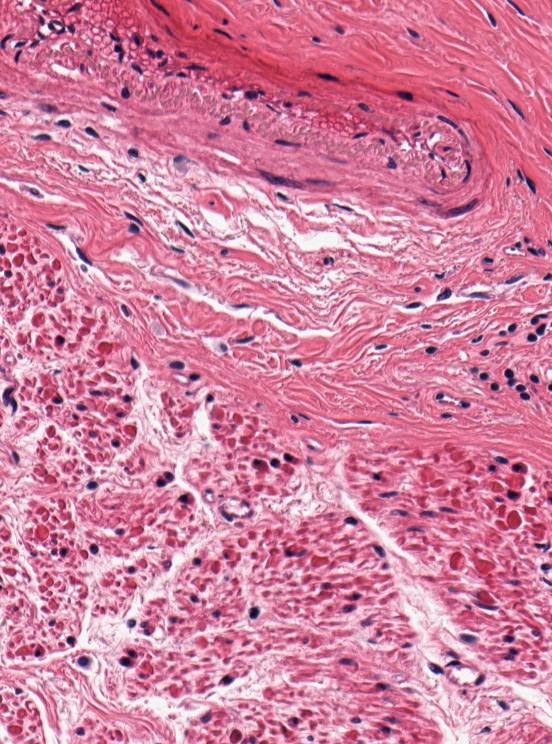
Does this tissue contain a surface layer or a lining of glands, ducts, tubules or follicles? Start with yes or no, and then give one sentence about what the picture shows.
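No. No epithelium or fat cells are present anywhere in the field.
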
